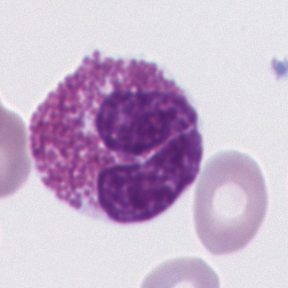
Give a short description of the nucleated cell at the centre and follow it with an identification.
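Outline roughly round; edge finely bumpy from granules. Nuclear lobes on right side of cell, one above the other. No nucleoli visible. Cytoplasm packed with coarse, round, reddish-pink granules. Cell: eosinophil.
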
